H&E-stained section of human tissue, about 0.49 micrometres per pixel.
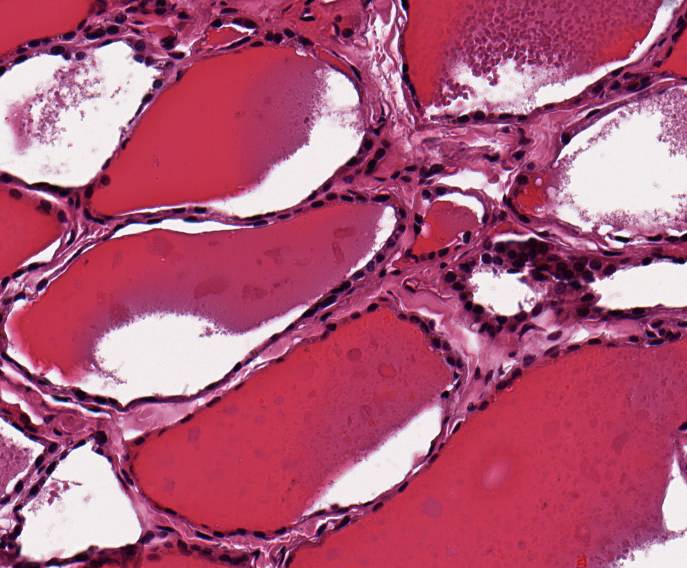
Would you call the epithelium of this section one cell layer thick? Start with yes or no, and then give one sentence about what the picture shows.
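Yes. Each follicle is lined by a single layer of flattened cells.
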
